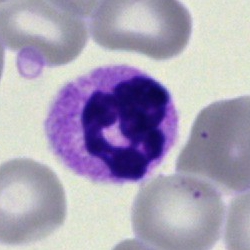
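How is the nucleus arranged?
It is divided into several connected lobes that curve around a small pale central space.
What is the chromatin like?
Dark purple and densely clumped.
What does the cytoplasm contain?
Fine, dust-like lilac granules.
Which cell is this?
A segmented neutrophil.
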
